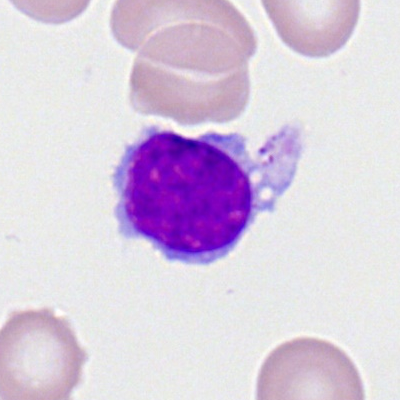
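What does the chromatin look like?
Dark purple and coarsely clumped, with small paler patches.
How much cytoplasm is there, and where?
Scanty and pale blue: a thin rim around most of the nucleus, extending on the right into a pale tongue-like projection that holds a few small purplish granules.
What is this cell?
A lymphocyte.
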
